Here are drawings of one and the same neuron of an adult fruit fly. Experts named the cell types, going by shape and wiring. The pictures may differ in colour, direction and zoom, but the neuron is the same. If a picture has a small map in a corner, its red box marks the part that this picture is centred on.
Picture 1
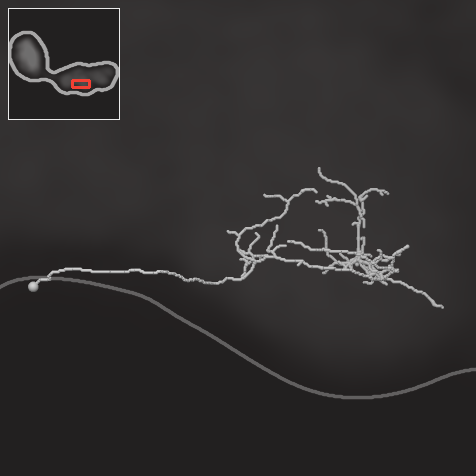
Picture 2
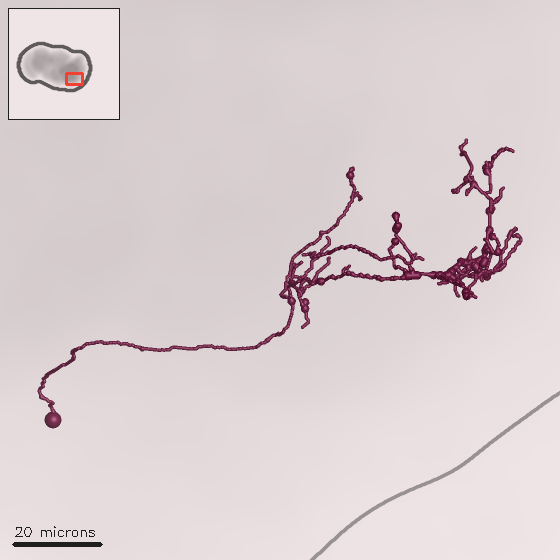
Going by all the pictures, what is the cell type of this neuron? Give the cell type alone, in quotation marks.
"IN14A110"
